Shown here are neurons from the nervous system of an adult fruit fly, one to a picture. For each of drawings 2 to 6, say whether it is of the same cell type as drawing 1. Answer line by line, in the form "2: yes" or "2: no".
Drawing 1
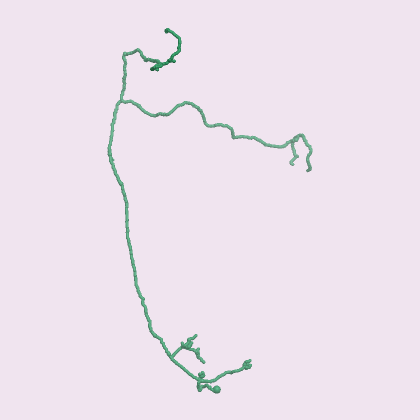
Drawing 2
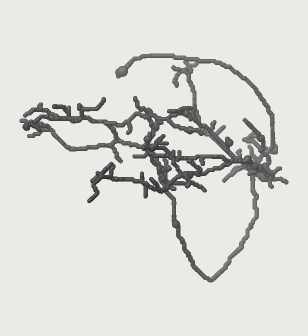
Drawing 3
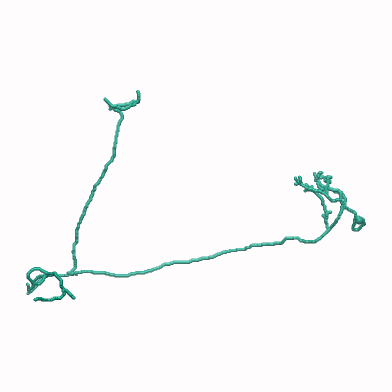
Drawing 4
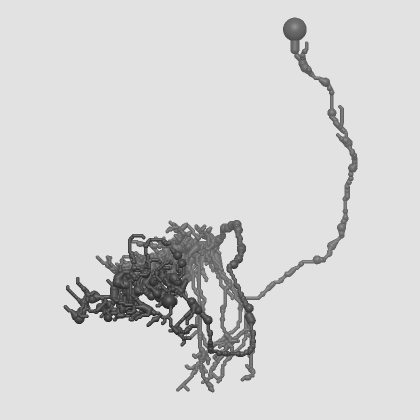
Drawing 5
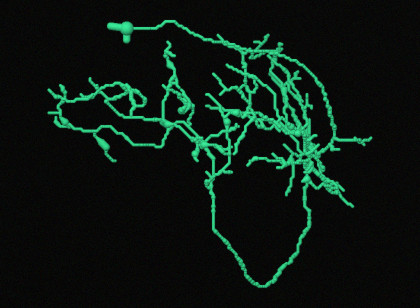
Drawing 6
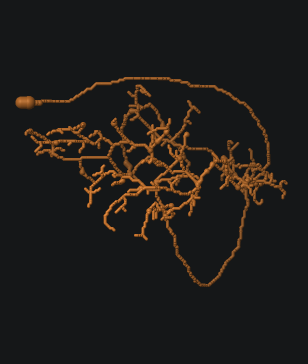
2: no
3: yes
4: no
5: no
6: no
